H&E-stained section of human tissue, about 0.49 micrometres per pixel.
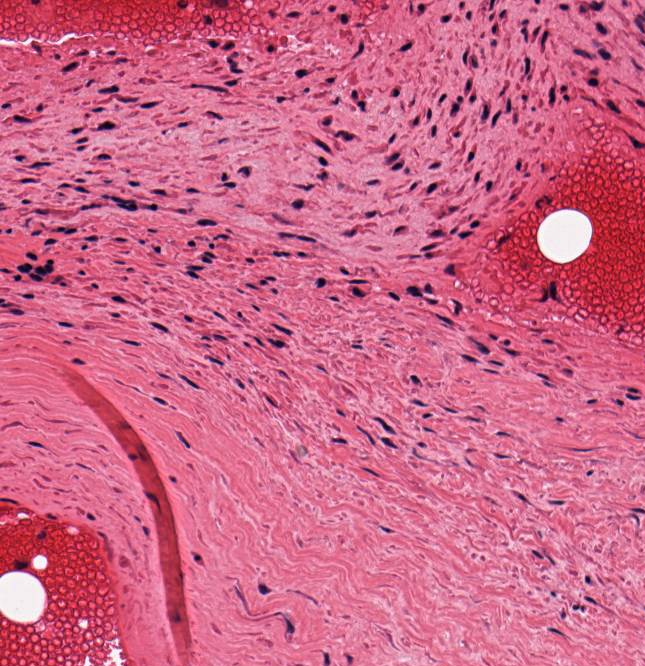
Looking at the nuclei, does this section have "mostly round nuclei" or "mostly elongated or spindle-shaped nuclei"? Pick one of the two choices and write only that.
Mostly elongated or spindle-shaped nuclei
